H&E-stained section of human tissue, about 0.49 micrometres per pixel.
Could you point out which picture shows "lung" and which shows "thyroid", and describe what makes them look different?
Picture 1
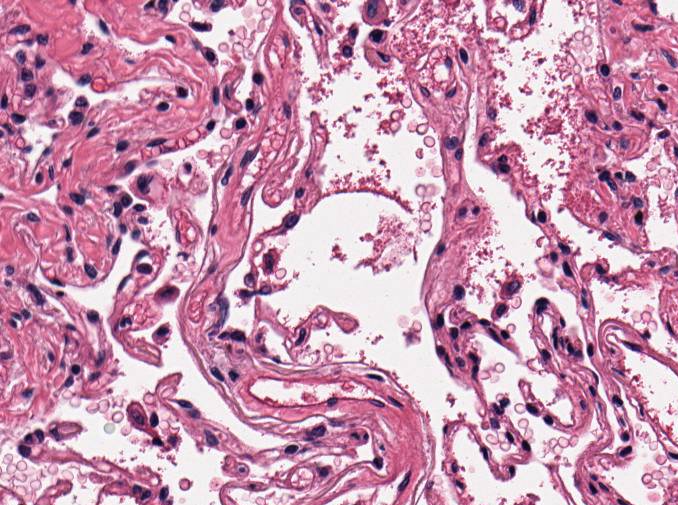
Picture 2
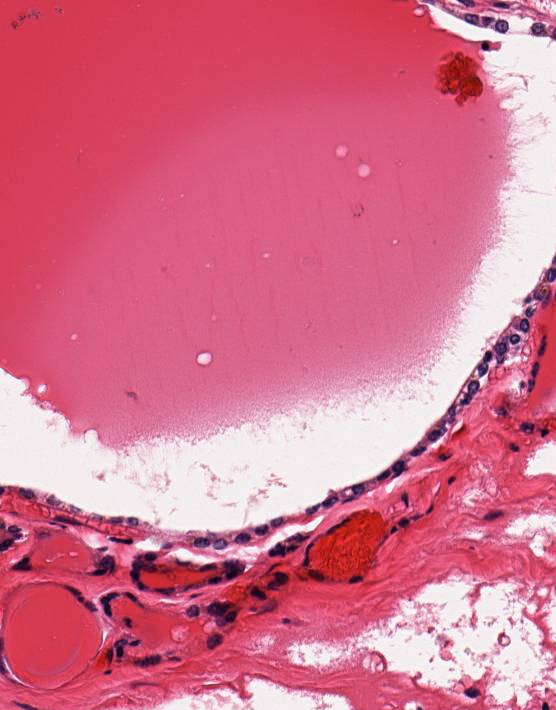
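Step one, the names: lung in picture 1, thyroid in picture 2. Step two, contents: in picture 1 thin branching pink septa separate large, irregular empty spaces; in picture 2 a large follicle holds homogeneous, deep pink colloid.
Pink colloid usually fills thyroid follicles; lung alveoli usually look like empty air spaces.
Step three, lining: that follicle has one layer of flattened to low cuboidal cells along its lower and right border, and the septal nuclei in picture 1 are mostly dark, elongated and spindle-shaped.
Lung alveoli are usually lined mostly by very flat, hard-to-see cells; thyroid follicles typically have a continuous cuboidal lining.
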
